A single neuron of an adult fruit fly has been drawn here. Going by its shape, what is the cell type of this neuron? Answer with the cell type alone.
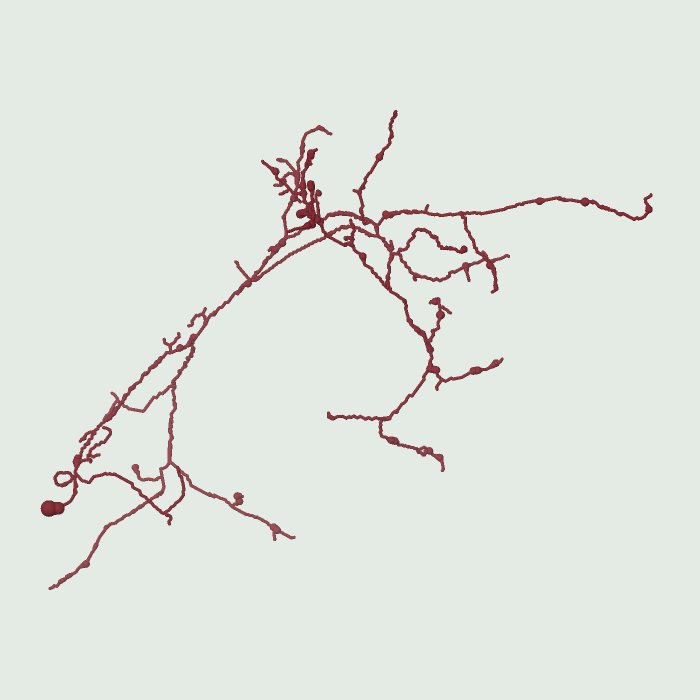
IN12B081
